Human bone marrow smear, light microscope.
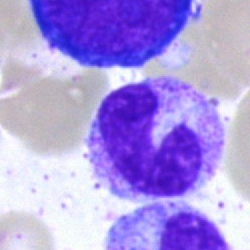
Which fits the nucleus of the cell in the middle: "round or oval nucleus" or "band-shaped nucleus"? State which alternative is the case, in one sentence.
Within this cell, the nucleus runs as one curved band without separate lobes.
